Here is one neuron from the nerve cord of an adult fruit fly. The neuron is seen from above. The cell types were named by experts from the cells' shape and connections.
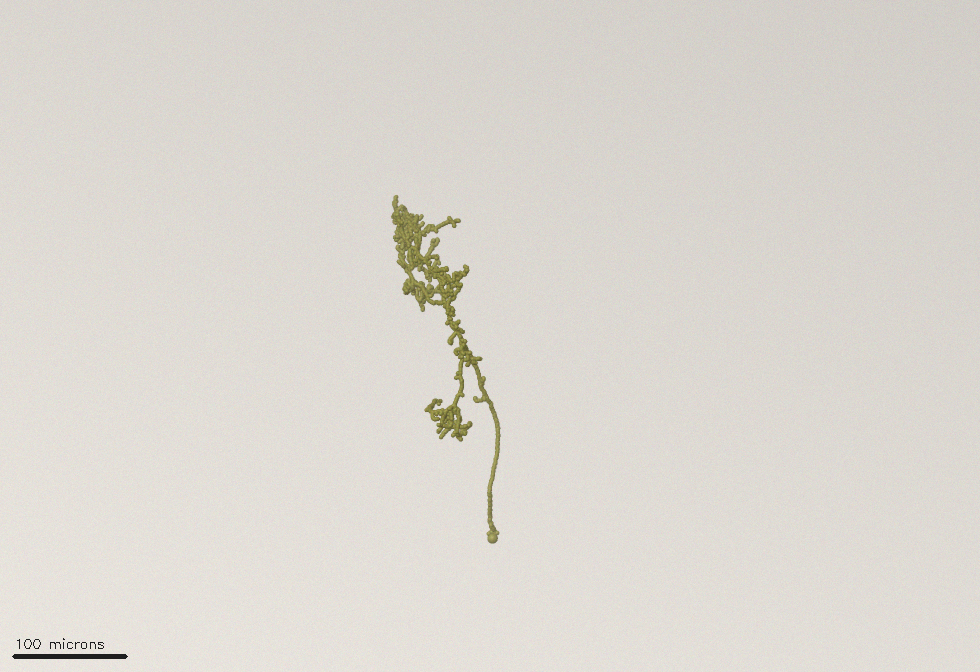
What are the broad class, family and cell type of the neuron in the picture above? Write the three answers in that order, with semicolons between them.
nerve-cord intrinsic neuron; hemilineage 06B; IN06B047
